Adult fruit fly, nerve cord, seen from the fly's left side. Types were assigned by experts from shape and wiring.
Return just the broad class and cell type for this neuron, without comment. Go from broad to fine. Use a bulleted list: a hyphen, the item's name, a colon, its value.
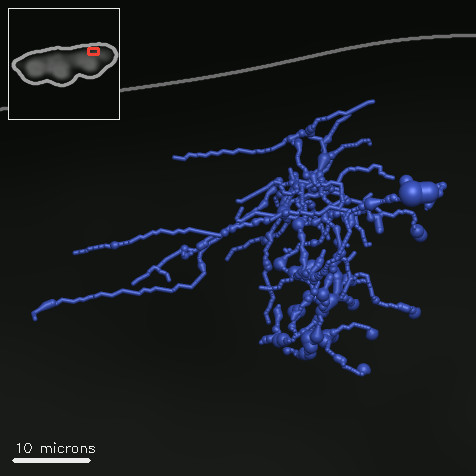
- broad class: nerve-cord intrinsic neuron
- cell type: INXXX444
